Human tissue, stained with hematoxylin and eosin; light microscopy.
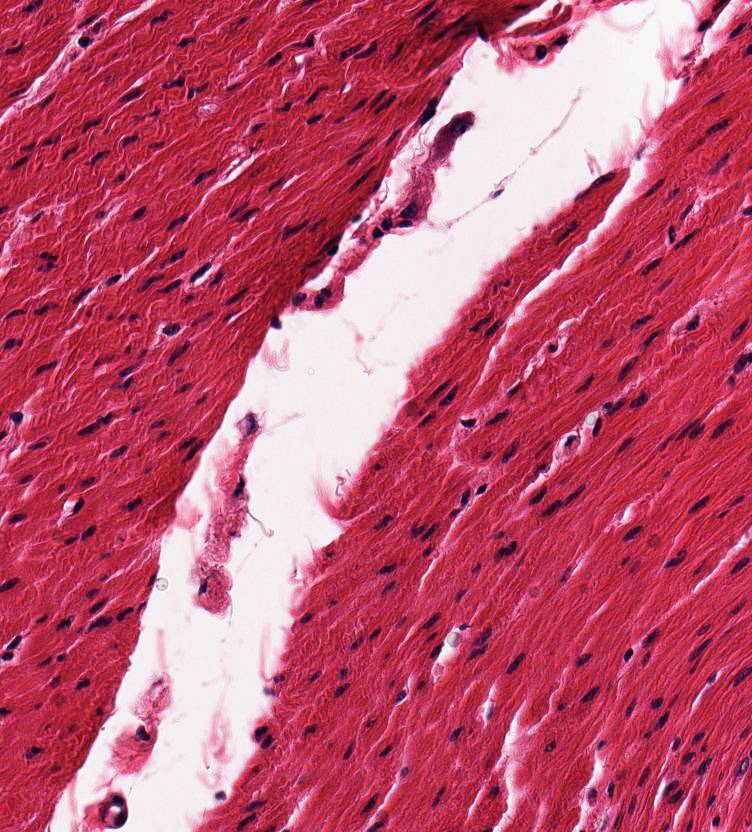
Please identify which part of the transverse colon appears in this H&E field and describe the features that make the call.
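You've got smooth muscle here. Fibre cytoplasm is deep pink-red, with dark, elongated oval nuclei along the fibres' long axis.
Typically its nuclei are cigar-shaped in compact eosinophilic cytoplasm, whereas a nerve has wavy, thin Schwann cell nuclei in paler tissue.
A wide pale cleft runs diagonally from lower left to upper right; fibres on both sides run roughly parallel to it.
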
